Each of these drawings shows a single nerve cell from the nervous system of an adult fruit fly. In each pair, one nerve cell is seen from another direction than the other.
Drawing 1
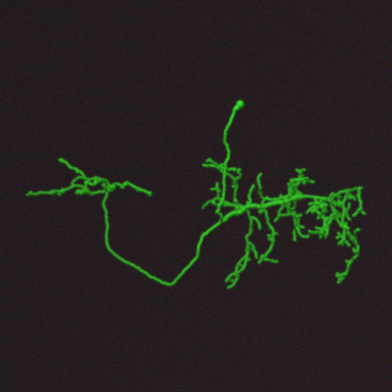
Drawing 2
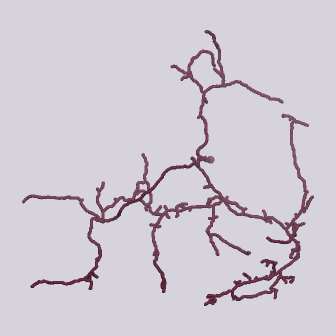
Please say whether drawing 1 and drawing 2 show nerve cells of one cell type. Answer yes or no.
no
